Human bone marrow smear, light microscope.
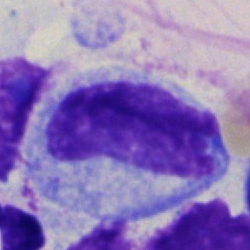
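Metamyelocyte at the centre of a stained bone marrow smear. Its nucleus is elongated and gently curved, lying lengthwise across the cell toward the upper part. Below the nucleus runs a wider band of the abundant cytoplasm, which is pale grey-blue.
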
